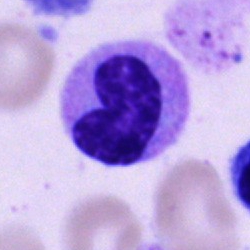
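Metamyelocyte, the one in the middle: note the bean-shaped nucleus, notched on its left side and reaching almost to the lower edge of the cell. Chromatin's dark purple and fairly condensed, and the pale lilac cytoplasm is widest on the left of the nucleus.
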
